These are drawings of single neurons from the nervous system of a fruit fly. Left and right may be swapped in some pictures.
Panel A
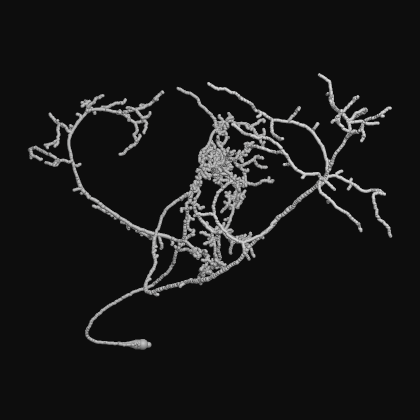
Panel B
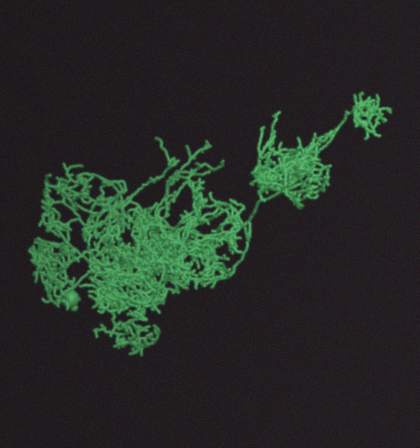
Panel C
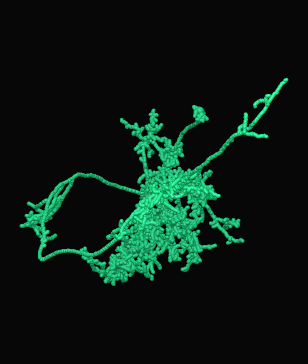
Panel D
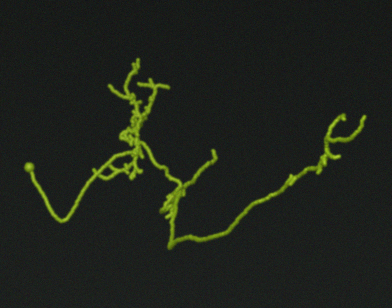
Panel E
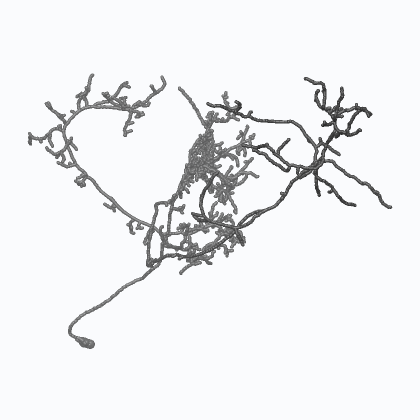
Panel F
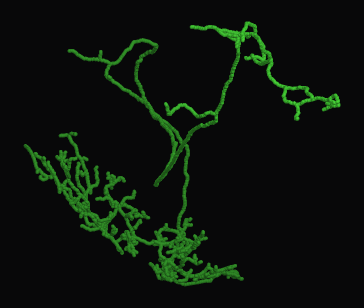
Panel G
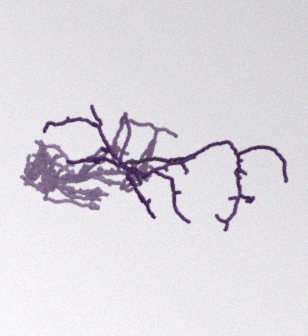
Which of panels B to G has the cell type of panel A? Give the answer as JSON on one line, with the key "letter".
{"letter": "E"}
